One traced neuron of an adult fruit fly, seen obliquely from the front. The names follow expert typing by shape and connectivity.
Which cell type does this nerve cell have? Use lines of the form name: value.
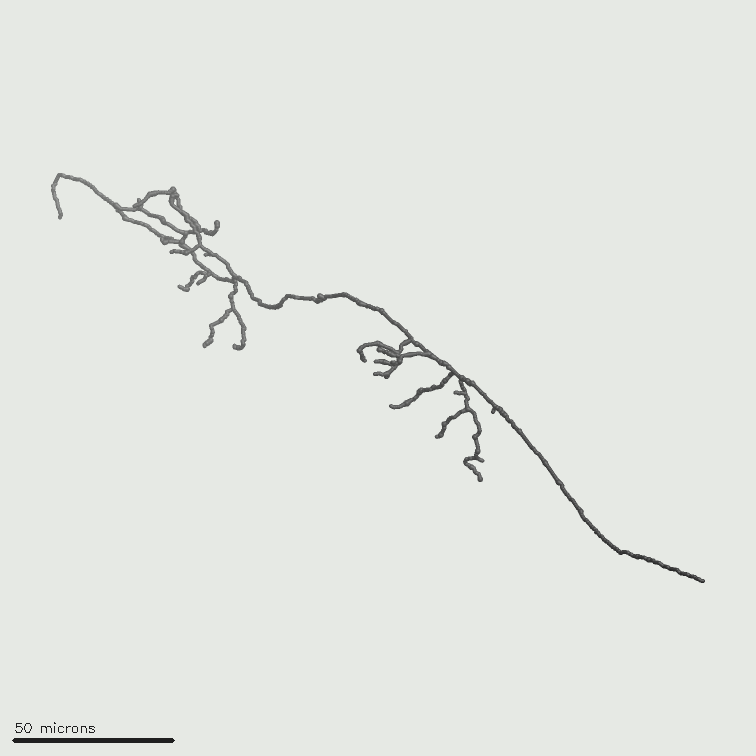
cell type: DNge014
